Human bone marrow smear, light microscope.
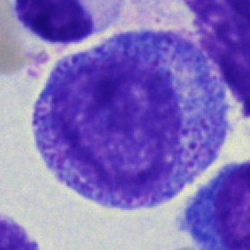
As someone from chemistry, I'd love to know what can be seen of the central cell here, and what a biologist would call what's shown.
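The cell has a round outline, and its nucleus takes up most of it. The chromatin is finely mottled rather than coarsely clumped. No vacuoles are present in the cytoplasm. Answer: promyelocyte.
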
